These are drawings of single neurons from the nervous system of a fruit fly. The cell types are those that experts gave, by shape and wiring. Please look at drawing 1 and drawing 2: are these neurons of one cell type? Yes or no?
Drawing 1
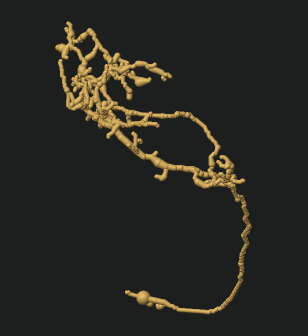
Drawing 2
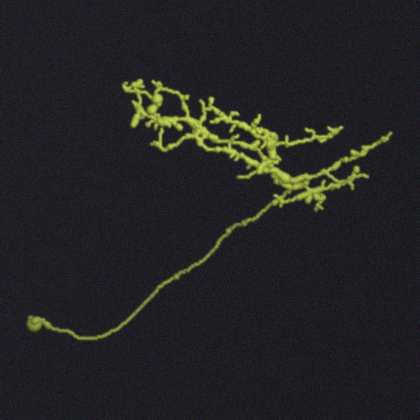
yes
